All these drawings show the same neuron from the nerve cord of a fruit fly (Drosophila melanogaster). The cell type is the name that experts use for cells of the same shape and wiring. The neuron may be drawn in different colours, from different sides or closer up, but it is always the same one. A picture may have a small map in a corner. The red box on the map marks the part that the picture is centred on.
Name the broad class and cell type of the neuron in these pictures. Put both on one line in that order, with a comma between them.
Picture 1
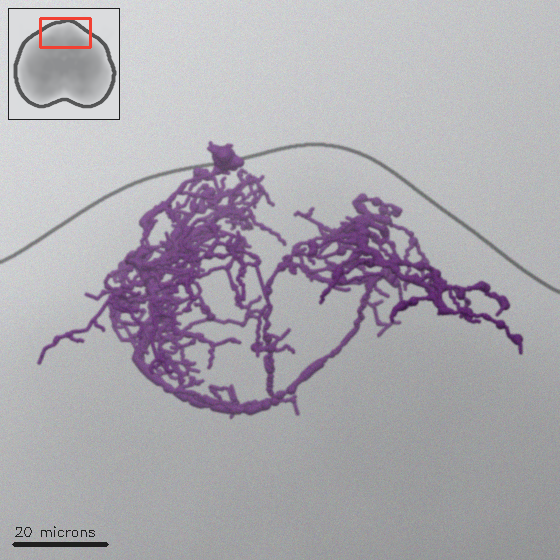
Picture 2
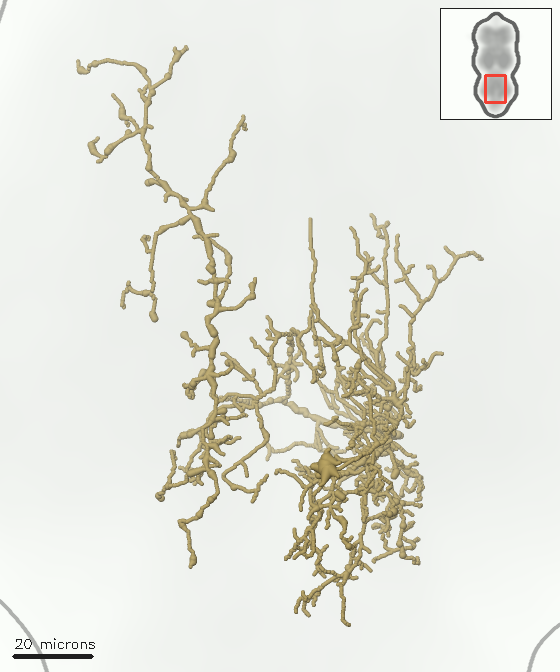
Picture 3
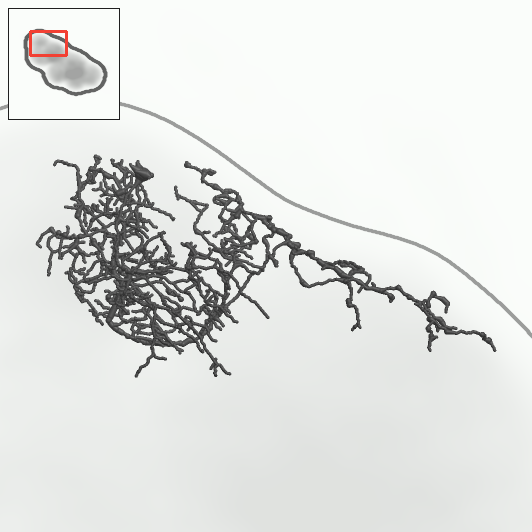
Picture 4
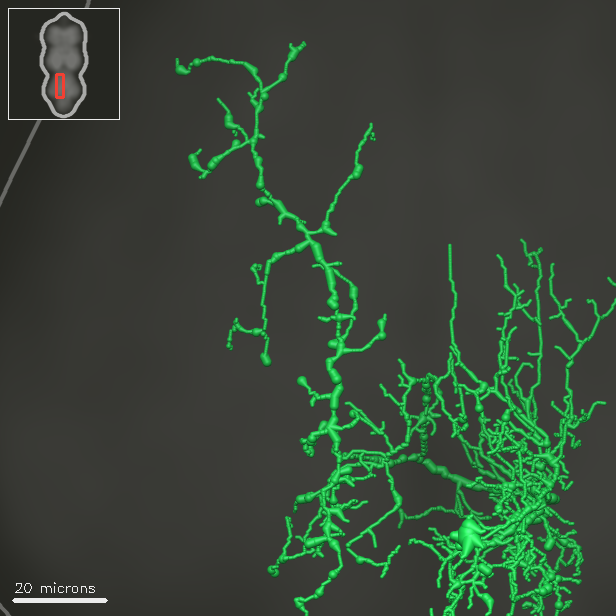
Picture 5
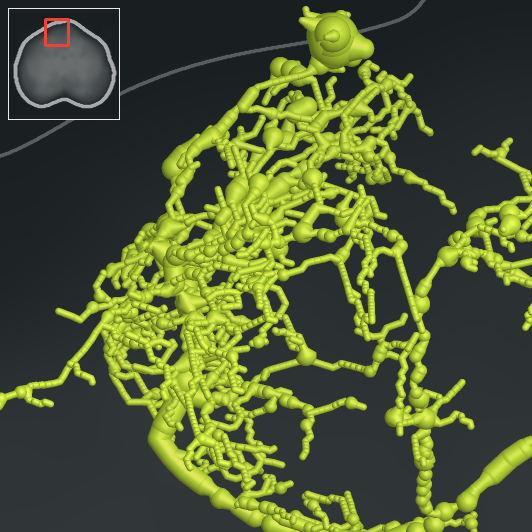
nerve-cord intrinsic neuron, INXXX332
